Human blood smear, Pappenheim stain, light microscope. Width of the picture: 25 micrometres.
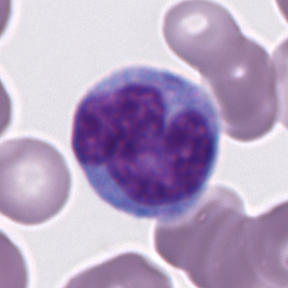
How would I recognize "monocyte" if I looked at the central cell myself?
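This is a monocyte, and its size fits: the cell measures about 13 micrometres across.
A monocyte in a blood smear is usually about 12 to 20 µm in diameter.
Its outline is roundish and smooth. The nucleus, about 12 by 10 micrometres, fills about 70% of the cell's area and is folded, with a notch cutting into it from the top edge. The chromatin is purple and lacy, without dense dark blocks. The cytoplasm shows no coarse coloured granules.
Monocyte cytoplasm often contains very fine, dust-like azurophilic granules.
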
